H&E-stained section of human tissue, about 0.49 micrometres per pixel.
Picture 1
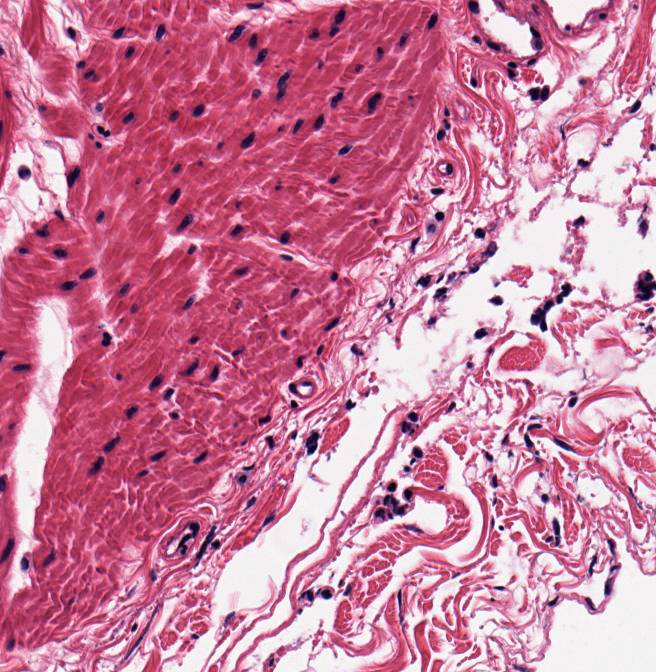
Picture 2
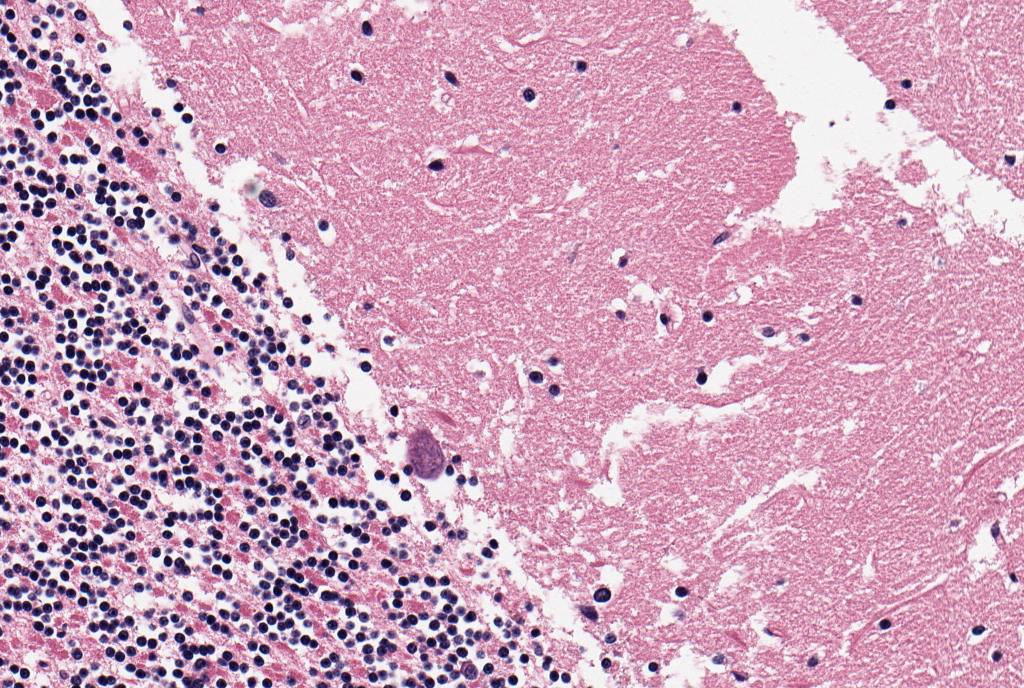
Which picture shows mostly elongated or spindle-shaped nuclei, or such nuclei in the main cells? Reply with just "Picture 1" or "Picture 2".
Picture 1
